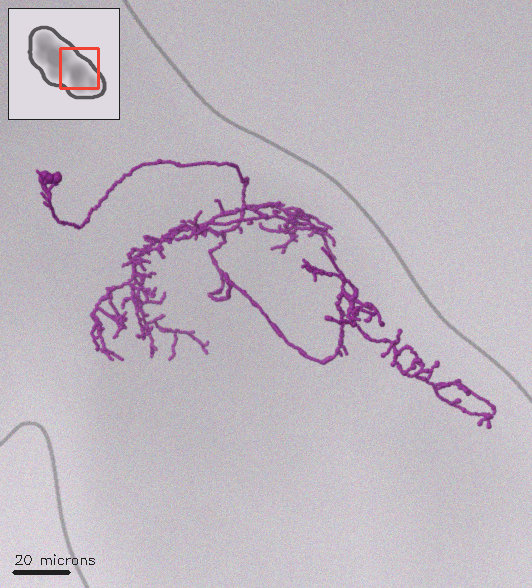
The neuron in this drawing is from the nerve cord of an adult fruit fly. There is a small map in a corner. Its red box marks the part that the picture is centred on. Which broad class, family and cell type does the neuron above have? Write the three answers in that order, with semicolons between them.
nerve-cord intrinsic neuron; hemilineage 16B; IN16B037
